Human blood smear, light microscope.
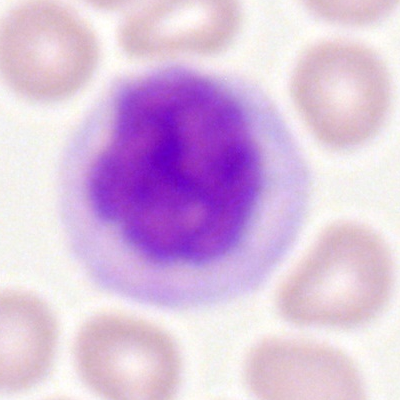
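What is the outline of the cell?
Roughly round.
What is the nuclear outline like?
Irregular and folded, with several indentations.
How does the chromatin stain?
Deep purple, with uneven darker and lighter patches.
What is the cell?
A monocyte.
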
